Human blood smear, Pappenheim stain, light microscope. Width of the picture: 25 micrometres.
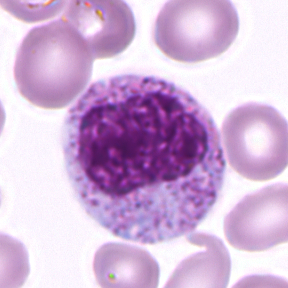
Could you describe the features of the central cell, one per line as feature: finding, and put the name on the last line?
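Outline: round and smooth
Nucleus: kidney-shaped, with a shallow indentation along its lower side
Position: nucleus sits in the upper part, so the band of cytoplasm below is wider
Granules: fine and purple, scattered all through the cytoplasm
Name: metamyelocyte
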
